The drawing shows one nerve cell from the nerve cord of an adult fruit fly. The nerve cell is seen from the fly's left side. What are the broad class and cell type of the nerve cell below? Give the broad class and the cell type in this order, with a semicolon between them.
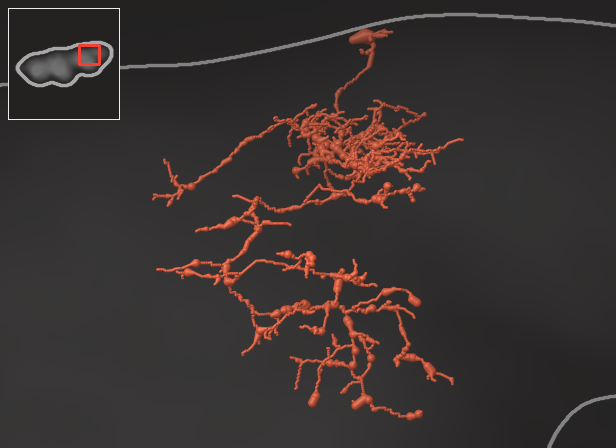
nerve-cord intrinsic neuron; INXXX396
